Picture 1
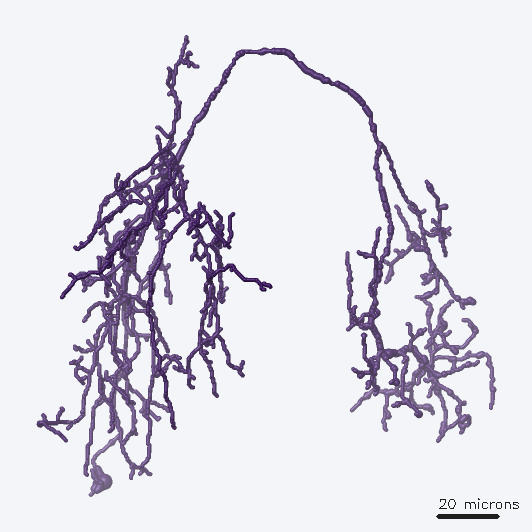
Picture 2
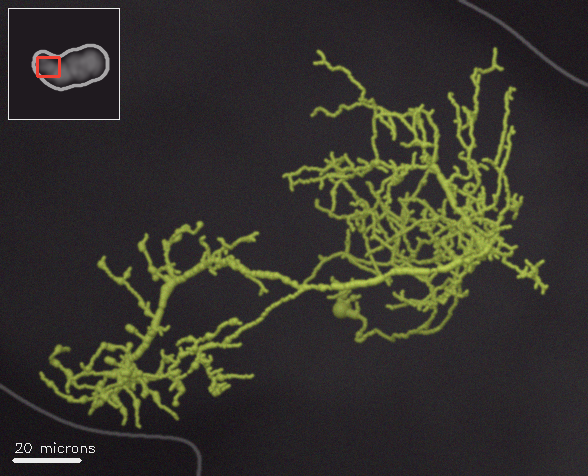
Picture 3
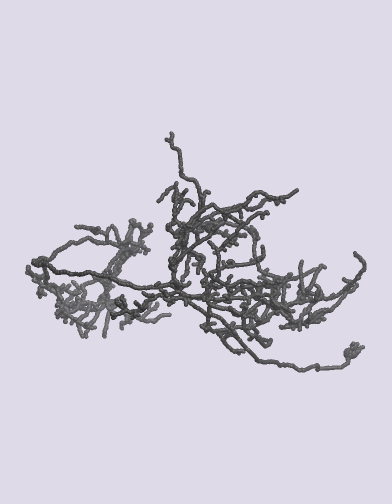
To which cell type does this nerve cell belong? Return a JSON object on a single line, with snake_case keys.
{"cell_type": "IN07B029"}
